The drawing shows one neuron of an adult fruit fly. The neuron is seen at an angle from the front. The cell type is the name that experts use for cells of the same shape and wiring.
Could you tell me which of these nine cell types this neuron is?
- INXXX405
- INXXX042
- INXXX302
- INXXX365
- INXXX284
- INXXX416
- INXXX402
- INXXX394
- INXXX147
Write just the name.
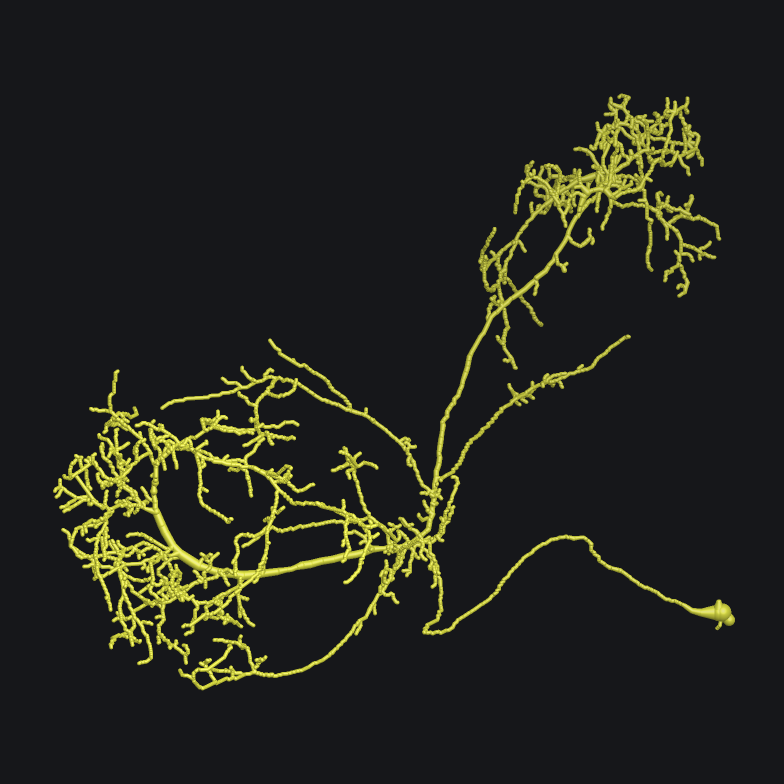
INXXX042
